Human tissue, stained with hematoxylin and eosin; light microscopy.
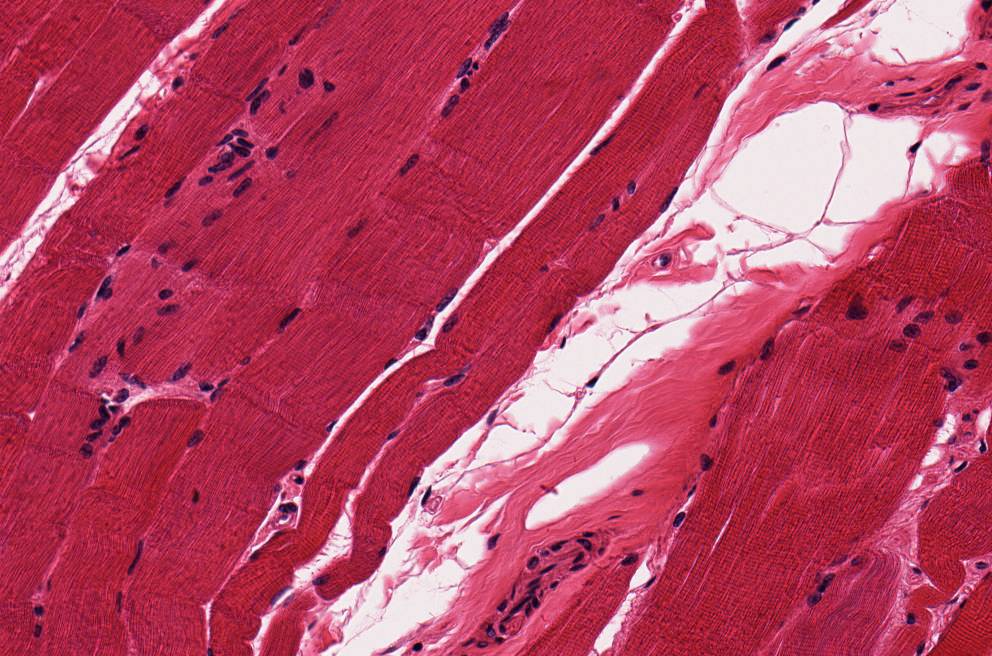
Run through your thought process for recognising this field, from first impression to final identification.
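This field mainly shows skeletal muscle. Fine, regular transverse cross-striations run along the fibres, and the nuclei lie at the fibre edges, just beneath the borders, not centrally.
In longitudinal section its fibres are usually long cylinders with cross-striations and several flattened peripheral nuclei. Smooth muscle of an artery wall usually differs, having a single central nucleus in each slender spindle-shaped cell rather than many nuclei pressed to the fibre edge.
The nuclei are small, dark-staining and elongated along the fibre axis; the fibres run side by side, unbranched and unjoined.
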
